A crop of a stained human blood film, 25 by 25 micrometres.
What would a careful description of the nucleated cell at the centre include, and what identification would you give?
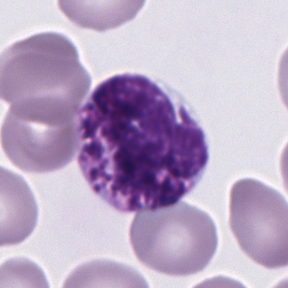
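The outline here is round, and I see no projections on the surface. Granules lie over the nucleus and blur its outline. Separate granules stand out most clearly along the left edge. This cell is a basophil.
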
